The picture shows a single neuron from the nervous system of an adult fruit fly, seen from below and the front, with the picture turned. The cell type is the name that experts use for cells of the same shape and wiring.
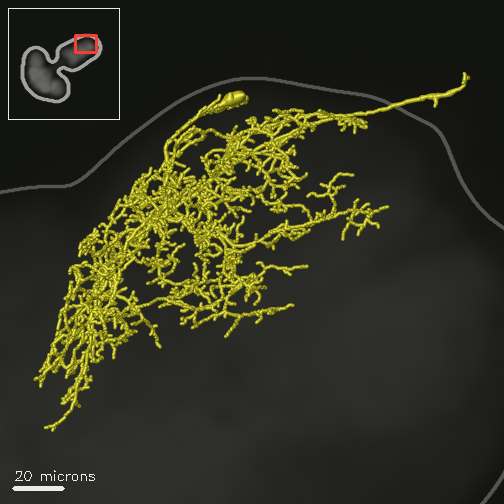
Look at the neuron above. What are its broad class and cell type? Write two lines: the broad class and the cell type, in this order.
motor neuron of the nerve cord
Sternal anterior rotator MN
